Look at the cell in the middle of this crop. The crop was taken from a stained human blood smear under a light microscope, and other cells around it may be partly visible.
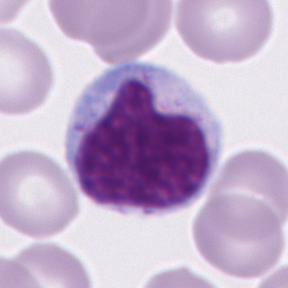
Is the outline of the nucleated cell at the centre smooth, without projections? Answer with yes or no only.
Yes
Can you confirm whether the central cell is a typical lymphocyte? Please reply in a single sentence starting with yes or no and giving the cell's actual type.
No, the cell placed in the centre is a large granular lymphocyte and is not a typical lymphocyte.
